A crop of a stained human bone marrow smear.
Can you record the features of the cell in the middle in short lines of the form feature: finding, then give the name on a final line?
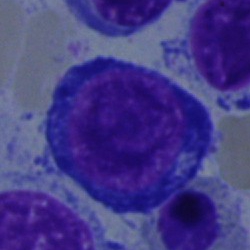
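Nucleus: roughly central
Chromatin: finely textured purple, no coarse dark clumps
Cytoplasm: deep blue
Cytoplasmic band: complete around nucleus
Name: proerythroblast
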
